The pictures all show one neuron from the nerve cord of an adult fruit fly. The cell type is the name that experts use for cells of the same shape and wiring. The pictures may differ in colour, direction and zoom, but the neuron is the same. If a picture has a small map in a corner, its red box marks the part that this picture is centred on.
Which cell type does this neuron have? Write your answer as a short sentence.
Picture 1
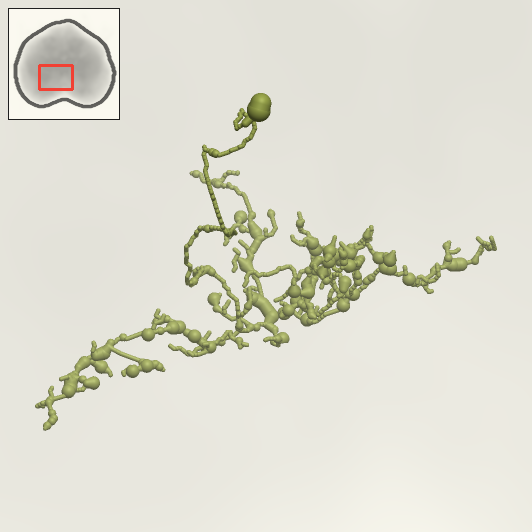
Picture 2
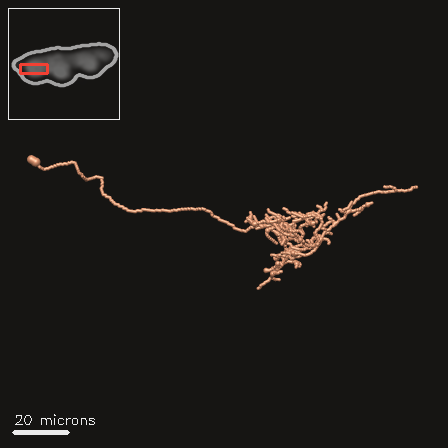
The cell type is IN09A091.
